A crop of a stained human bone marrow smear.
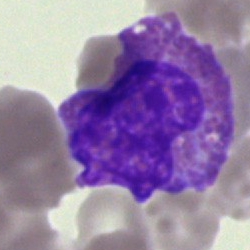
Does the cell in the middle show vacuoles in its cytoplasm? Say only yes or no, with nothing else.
Yes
